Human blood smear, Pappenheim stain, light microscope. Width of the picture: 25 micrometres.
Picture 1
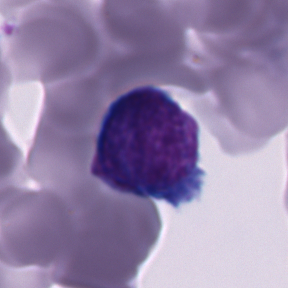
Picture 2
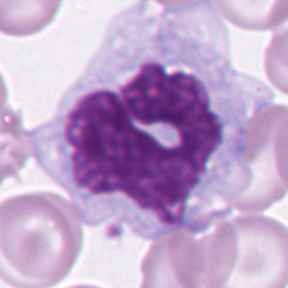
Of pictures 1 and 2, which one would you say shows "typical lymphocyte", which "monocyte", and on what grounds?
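You've got the typical lymphocyte in picture 1 and the monocyte in picture 2. In the lymphocyte the nucleus is round and the cytoplasm is only a very thin blue rim, showing mostly along the left and lower right edges.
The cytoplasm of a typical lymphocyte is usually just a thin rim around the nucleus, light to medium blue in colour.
Its outline is round as well, except at the lower right, where fine, short, hair-like projections fringe the border. The monocyte's outline is irregular instead, pushed out in broad, blunt bulges. Its nucleus, about 14 micrometres across, is deeply folded around a pale gap just right of centre, with no distinct nucleoli.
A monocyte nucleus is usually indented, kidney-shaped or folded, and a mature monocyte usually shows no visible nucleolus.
Neither cell has obvious granules: the lymphocyte shows none, and the monocyte has no distinct coarse ones.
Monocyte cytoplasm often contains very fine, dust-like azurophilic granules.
You'll also find no vacuoles in the lymphocyte, and red cells pressing against the monocyte's right and lower edges.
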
